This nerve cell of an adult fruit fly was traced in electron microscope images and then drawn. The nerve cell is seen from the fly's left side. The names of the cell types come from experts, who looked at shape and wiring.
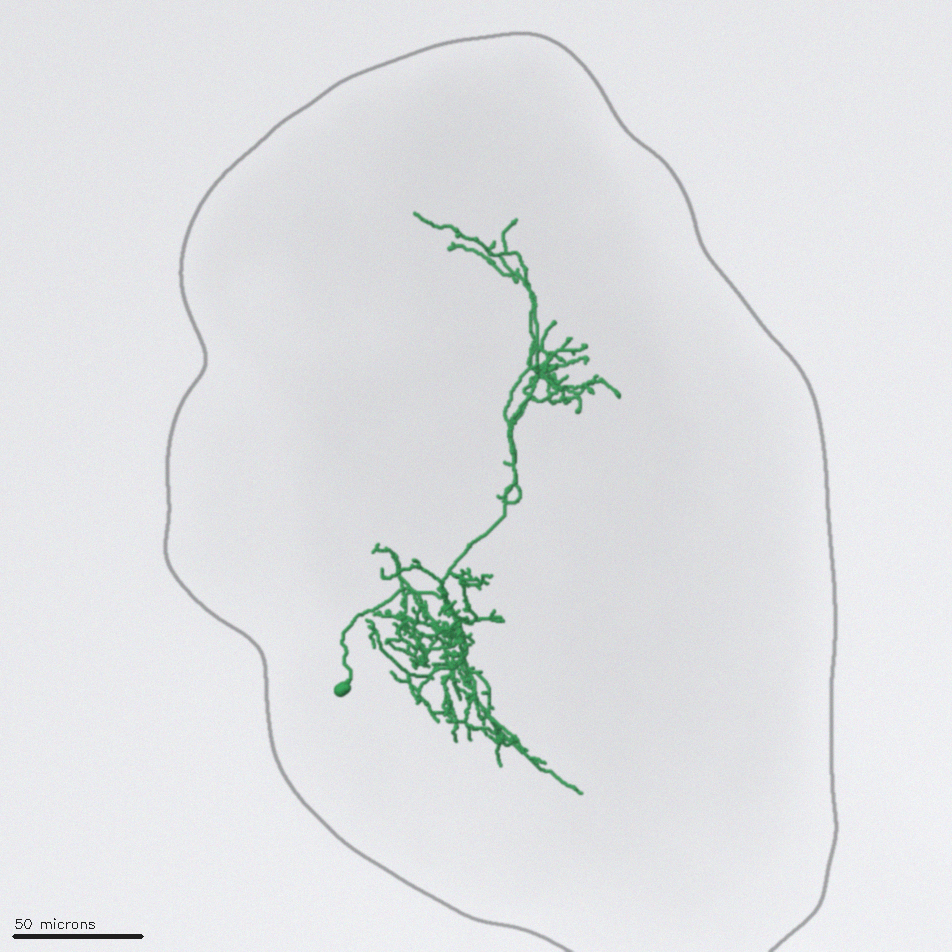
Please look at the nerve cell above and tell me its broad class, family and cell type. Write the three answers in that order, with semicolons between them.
central-brain intrinsic neuron; hemilineage VESa1; SAD074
